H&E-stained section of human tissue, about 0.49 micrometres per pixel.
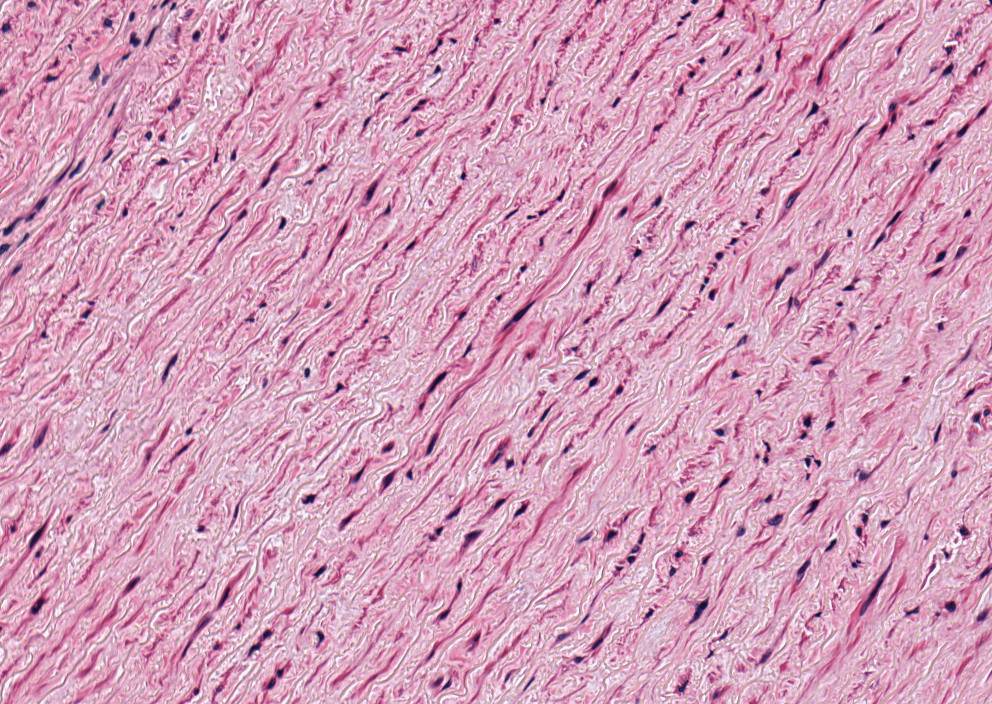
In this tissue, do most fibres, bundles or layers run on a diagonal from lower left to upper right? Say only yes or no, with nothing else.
Yes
